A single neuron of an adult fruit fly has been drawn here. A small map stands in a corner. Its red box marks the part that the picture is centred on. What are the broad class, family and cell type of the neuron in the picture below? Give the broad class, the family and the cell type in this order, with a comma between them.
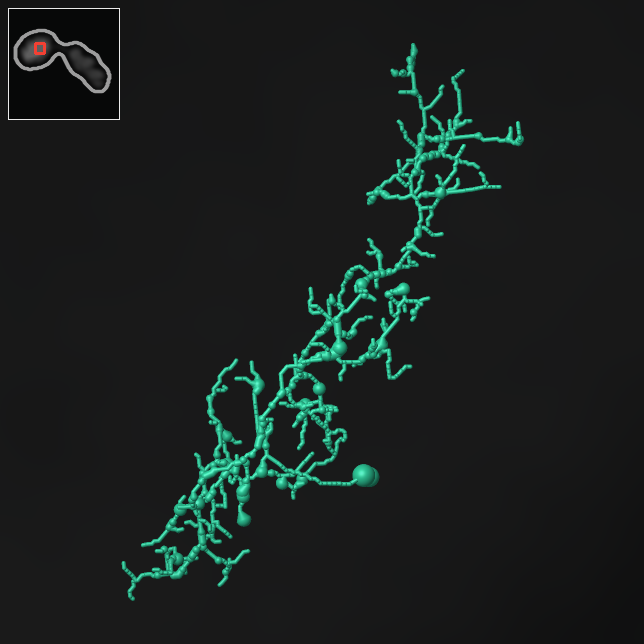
optic-lobe intrinsic neuron, Dm, Dm16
